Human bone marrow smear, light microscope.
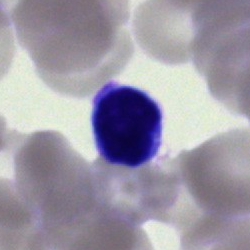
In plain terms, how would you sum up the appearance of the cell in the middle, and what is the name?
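Look at this one sitting in a gap among larger pale non-nucleated cells, no other nucleated cell in view. It's compact and roughly round, sides slightly flattened. Chromatin is dense, deep blue-violet, only faintly mottled, and no nucleolus can be seen. It's a lymphocyte.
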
